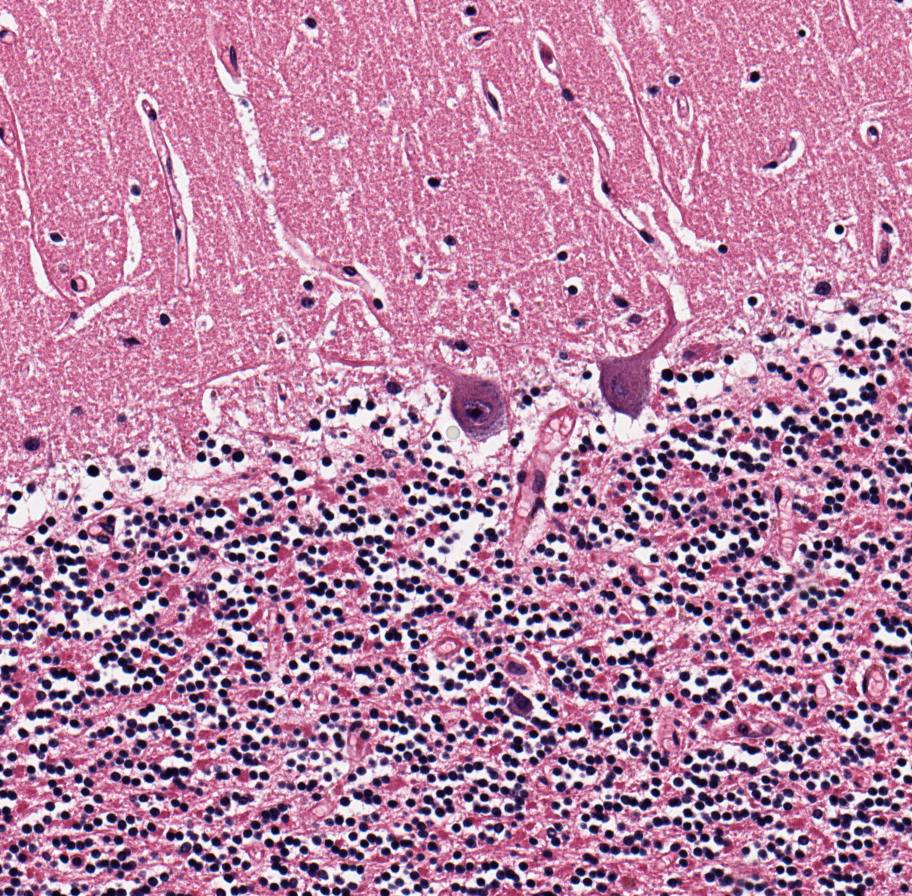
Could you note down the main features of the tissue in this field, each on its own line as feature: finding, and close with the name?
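Right Purkinje cell: tapers into stout dendrite rising into pale upper layer
Left Purkinje cell: round pale nucleus, dark central nucleolus, purple cytoplasm
Lower layer: crowded small round dark granule cell nuclei, scant cytoplasm
Upper layer: only thinly scattered small nuclei, pink neuropil
Name: cerebellum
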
